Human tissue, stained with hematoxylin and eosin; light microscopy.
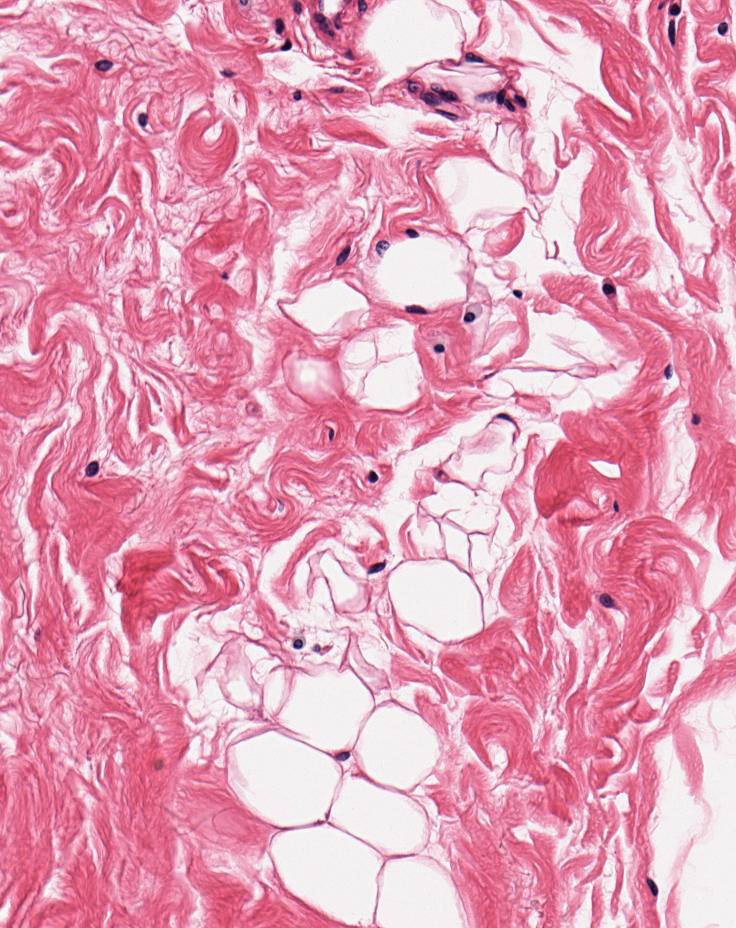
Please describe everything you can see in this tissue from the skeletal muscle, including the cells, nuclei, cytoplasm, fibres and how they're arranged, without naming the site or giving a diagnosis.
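Mostly this is thick, wavy pink collagen bundles running in many different directions. Fibroblast nuclei, small, dark and elongated, are scattered sparsely between them. The few adipocyte nuclei are small, dark and flattened against the edge of their cells. Up at the top edge, near the centre, there's a small cluster of crowded dark nuclei.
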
